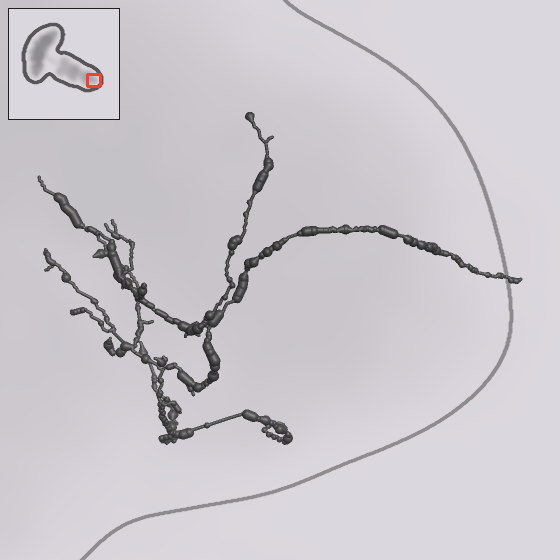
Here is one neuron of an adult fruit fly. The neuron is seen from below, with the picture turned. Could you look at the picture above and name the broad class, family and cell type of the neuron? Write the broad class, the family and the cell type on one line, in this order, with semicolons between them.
sensory neuron entering the nerve cord; class chemosensory; SNch01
